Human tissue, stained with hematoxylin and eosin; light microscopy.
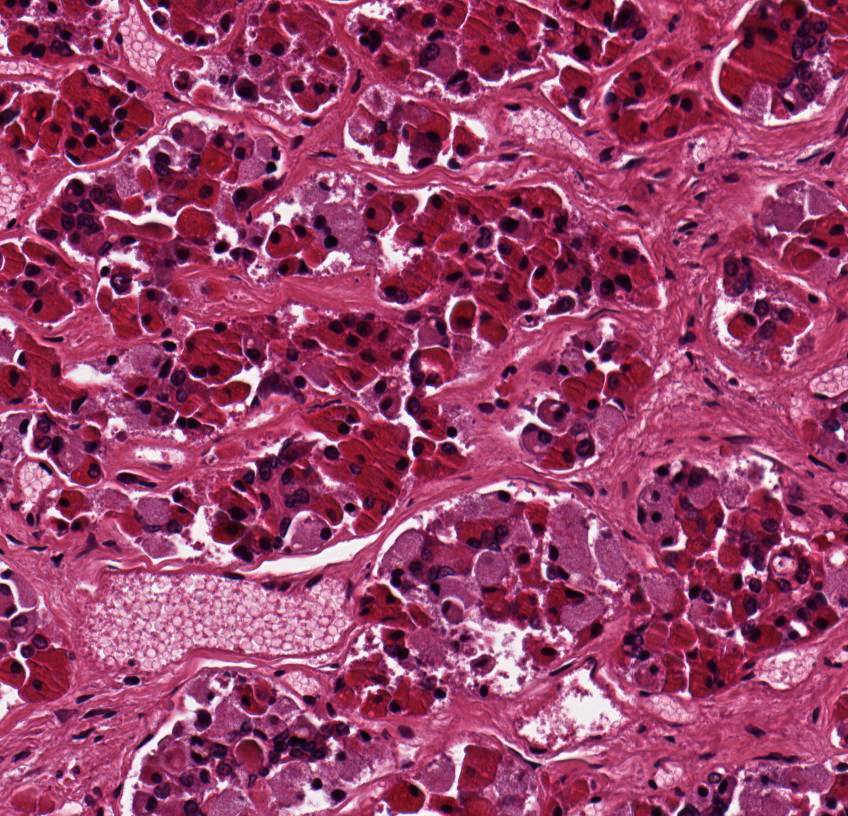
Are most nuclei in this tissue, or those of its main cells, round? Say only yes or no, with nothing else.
Yes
